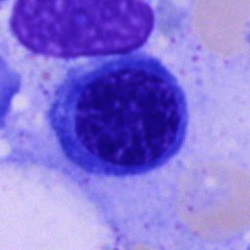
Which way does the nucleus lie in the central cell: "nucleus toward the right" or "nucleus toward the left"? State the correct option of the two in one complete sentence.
Toward the left of the nucleus extends most of the cytoplasm.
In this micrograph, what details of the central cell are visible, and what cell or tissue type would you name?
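The central cell has deep blue cytoplasm containing no visible granules. Its chromatin is coarse, clumped into dark patches separated by lighter gaps. No distinct nucleolus is visible within the nucleus. The cell is an erythroblast.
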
